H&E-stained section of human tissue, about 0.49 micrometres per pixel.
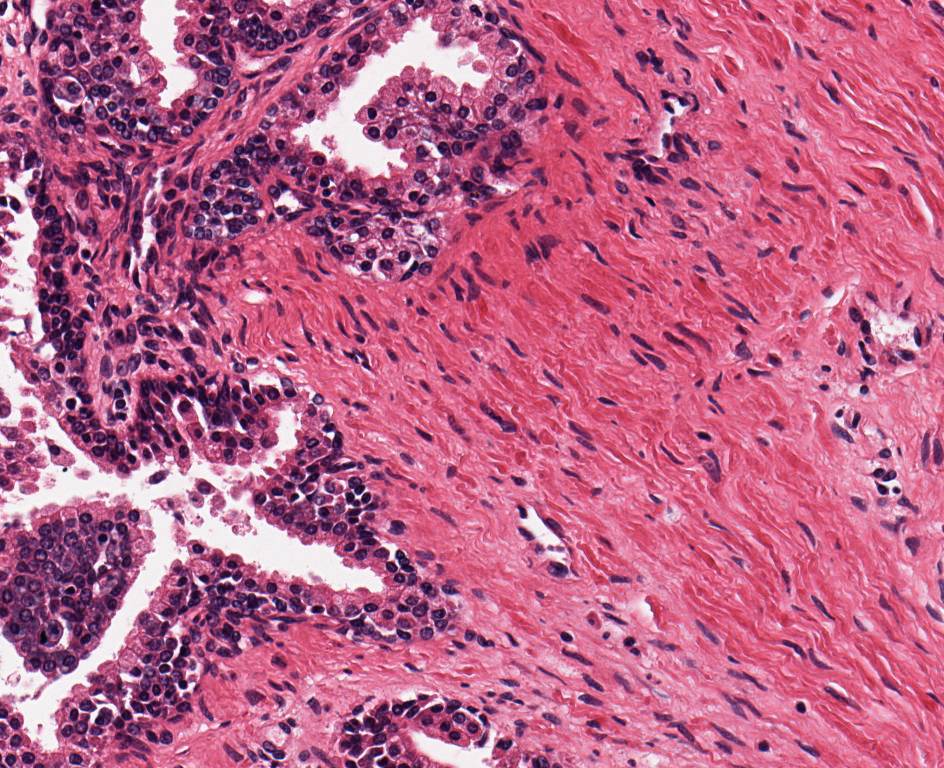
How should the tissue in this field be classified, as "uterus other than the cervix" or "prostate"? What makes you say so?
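This is prostate. The deciding point is the stroma: dense pink stroma fills the right part of the field, alongside glandular epithelium on the left.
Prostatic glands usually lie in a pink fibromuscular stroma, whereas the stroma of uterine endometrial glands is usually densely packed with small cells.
The epithelium, with round, darkly stained nuclei, bulges into the gland spaces as tufts and infoldings, so the lumens have an irregular branching outline; most lumens on the left are empty white space.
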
